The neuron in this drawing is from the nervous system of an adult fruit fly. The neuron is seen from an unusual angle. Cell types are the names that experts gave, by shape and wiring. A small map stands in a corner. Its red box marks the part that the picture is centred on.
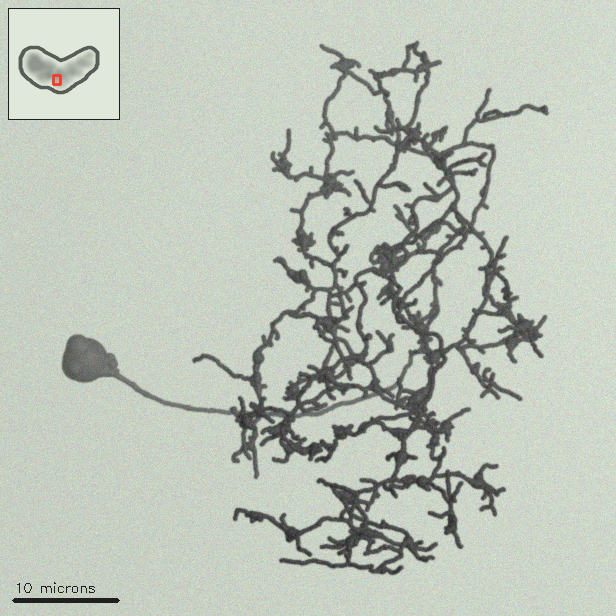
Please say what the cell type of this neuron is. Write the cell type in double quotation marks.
"Cm7"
